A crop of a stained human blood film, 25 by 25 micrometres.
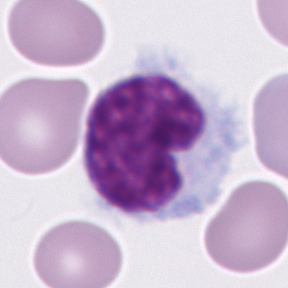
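Hairy cell, sitting in the middle of this stained smear of human peripheral blood. Its nucleus has a deep notch on the right side, and the chromatin is dark purple and coarsely clumped. Out at the edge, the cytoplasm is ragged and frayed. There are no distinct coloured granules in it, though.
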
